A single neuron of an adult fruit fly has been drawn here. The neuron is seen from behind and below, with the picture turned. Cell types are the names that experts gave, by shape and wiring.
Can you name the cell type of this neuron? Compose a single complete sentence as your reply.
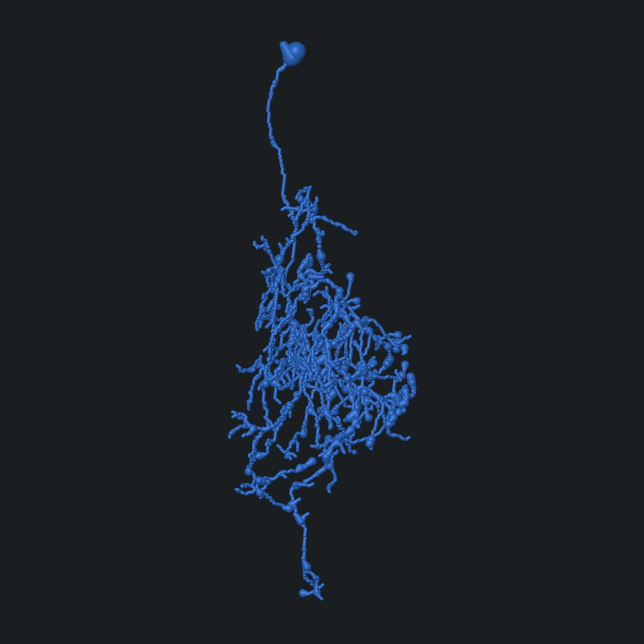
This neuron has been assigned cell type PRW045.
